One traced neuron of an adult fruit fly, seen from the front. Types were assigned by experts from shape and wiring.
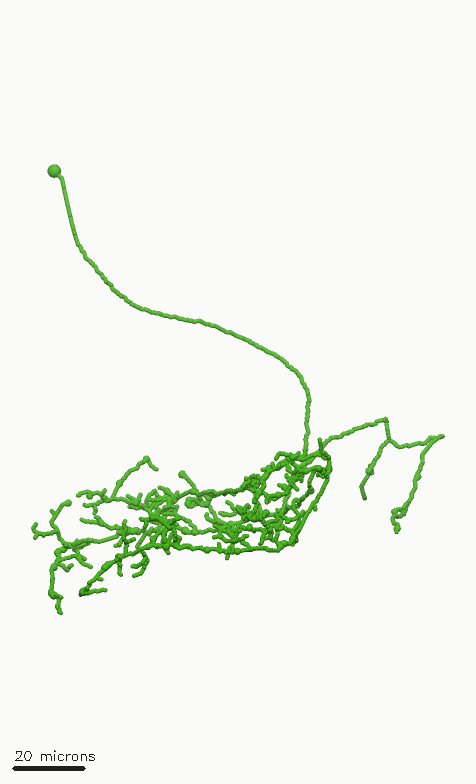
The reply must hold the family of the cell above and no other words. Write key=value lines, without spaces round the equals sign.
family=hemilineage 23B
